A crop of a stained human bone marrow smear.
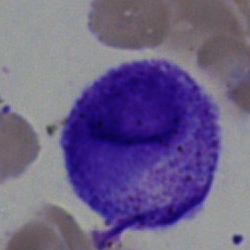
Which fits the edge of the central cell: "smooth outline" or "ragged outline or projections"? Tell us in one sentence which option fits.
The cell has an edge that is ragged or frayed, or carries projections, blebs or tags.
